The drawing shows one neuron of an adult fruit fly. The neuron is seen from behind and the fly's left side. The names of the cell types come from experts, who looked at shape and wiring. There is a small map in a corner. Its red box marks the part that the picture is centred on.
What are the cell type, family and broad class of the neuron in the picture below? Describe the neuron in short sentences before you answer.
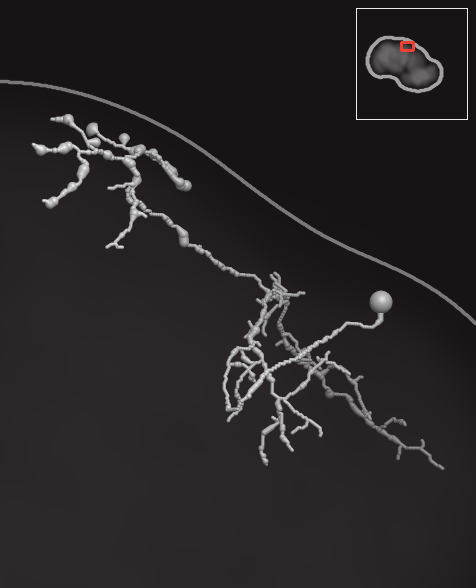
The cell body can be seen on the right of the picture. Dozens of branch ends can be seen. Its cell type is CB0972. Its family is hemilineage LHp2. This is a central-brain intrinsic neuron.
